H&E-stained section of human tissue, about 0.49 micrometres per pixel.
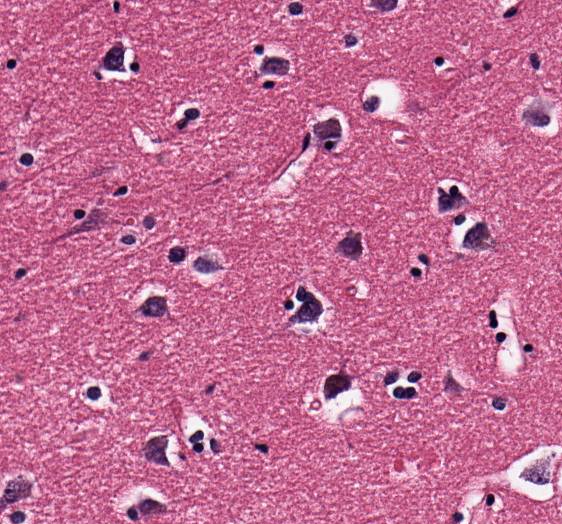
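Cerebral cortex. A finely granular pink matrix fills the field, with scattered cells and no epithelium or glands. Angular neuron cell bodies lie singly throughout; several send one tapering process from a pole. Small round dark glial nuclei dot the matrix, some against neuron cell bodies.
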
